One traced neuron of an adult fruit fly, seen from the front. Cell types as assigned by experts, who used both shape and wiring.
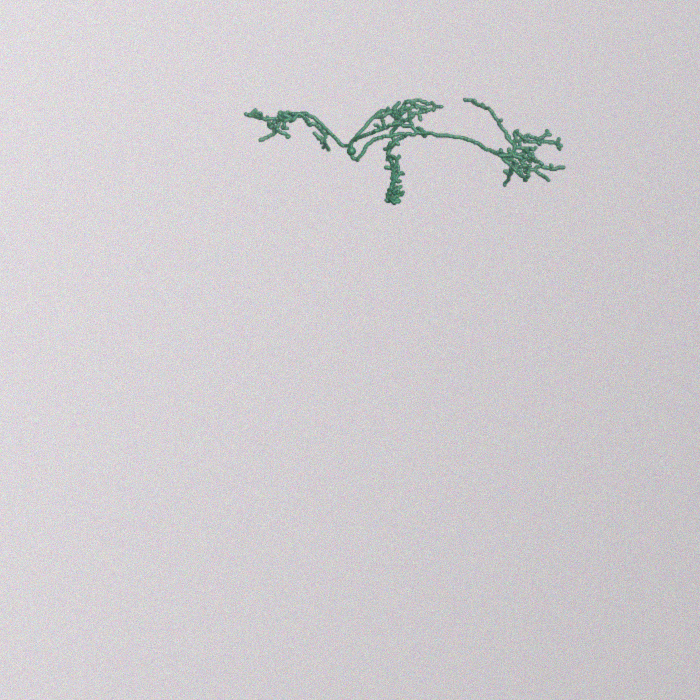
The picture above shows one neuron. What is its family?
hemilineage SMPad1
